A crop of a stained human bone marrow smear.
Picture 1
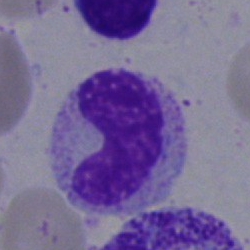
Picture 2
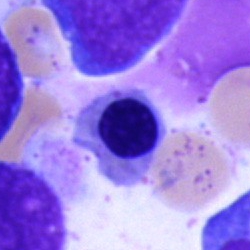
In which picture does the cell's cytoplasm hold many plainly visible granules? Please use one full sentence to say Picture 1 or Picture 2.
The cell in picture 1 has many visible granules in its cytoplasm.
